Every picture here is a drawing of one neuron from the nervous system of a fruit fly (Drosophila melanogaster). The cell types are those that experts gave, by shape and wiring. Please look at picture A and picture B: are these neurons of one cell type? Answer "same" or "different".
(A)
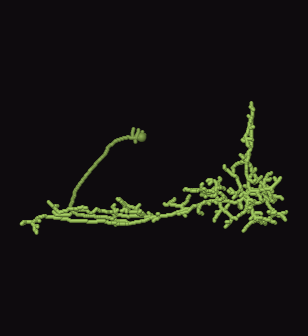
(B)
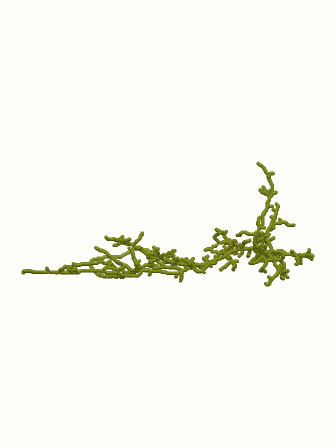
same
